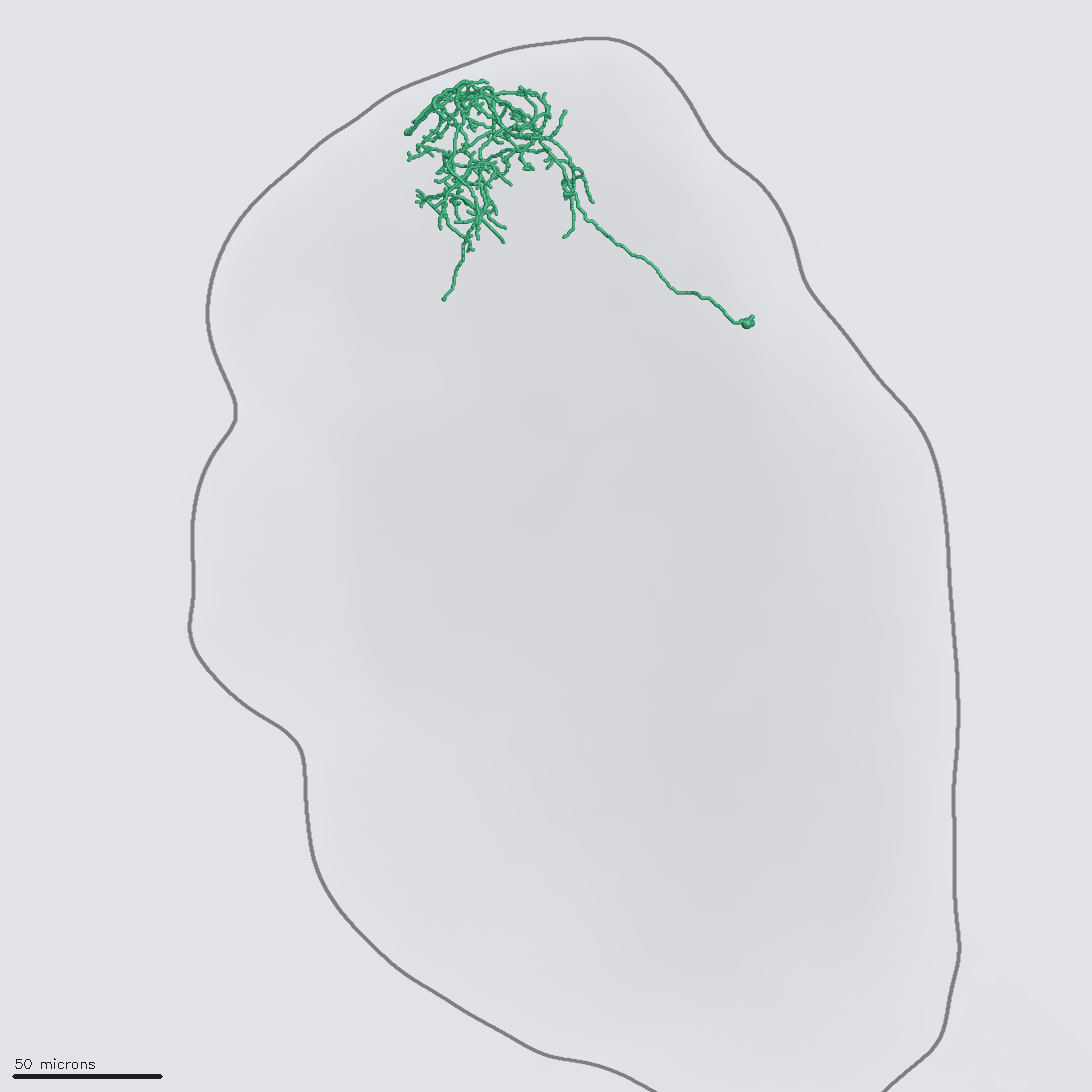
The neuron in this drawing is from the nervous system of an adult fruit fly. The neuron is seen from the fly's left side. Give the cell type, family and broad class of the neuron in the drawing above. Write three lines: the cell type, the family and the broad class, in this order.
SIP076
hemilineage DM6_dorso_lateral
central-brain intrinsic neuron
